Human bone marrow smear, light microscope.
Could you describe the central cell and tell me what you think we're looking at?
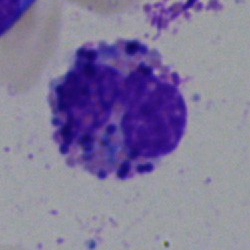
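Notice first that the cell is roughly round, its margin bumpy where dark granules sit at the edge. Those coarse, dark blue-black granules are scattered all across it, even over the nucleus, and they vary noticeably in size. Between and around the lobes, the cytoplasm is pale pinkish-lilac. You are looking at a basophil.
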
